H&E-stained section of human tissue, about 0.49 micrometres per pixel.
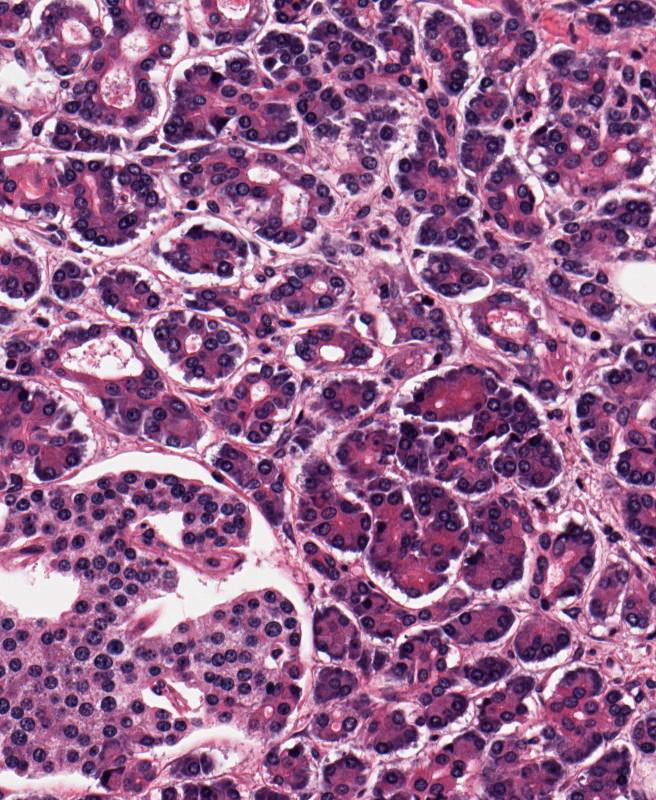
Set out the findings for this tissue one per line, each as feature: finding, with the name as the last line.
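Acinar cells: pyramidal, I see, nuclei toward the base, cytoplasm pointing to a central lumen
Cytoplasm: apical part deep pink, basal part more purple
Acinar nuclei: round, fairly uniform, dark chromatin
Lower left: a solid cluster, paler pink cytoplasm, closely packed round nuclei, no acinar arrangement
Name: pancreas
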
